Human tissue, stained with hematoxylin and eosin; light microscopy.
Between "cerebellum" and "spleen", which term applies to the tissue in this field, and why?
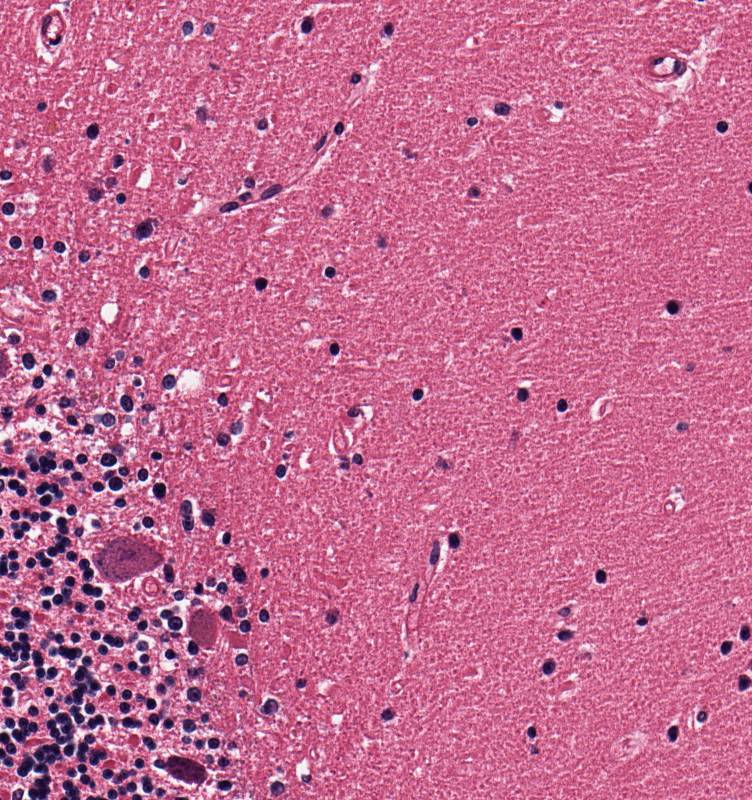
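This is cerebellum. First, outside the lower-left corner the field is pale pink, finely fibrillary neuropil with widely scattered small dark nuclei, not blood-filled pulp.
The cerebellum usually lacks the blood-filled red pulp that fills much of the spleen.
Second, the dense lower-left zone is crowded with small, round, dark nuclei showing scant visible cytoplasm.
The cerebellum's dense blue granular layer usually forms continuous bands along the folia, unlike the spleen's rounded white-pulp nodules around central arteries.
Third, a few large neurons with abundant purple-pink cytoplasm lie along the edge of that dense zone.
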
